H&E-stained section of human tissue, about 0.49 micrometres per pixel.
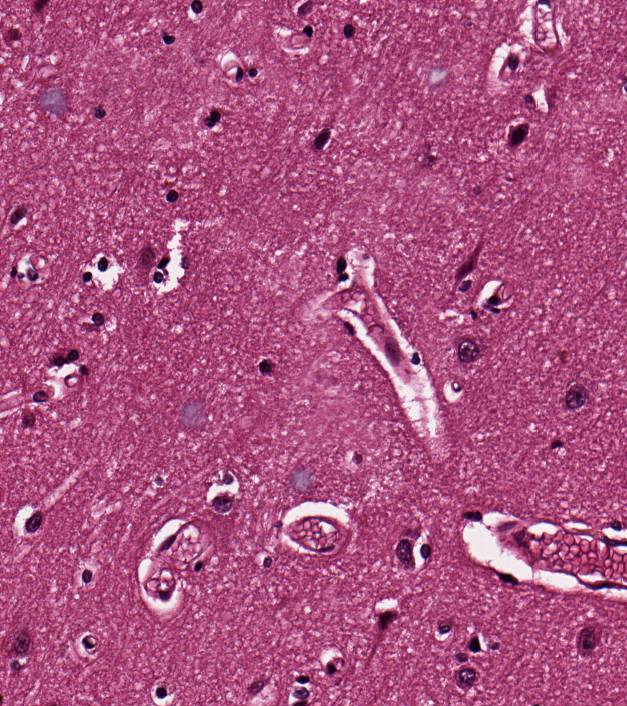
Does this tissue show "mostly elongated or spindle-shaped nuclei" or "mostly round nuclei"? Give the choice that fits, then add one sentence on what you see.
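Mostly round nuclei. Small round dark nuclei are scattered singly throughout the field, many sitting in clear halos.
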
